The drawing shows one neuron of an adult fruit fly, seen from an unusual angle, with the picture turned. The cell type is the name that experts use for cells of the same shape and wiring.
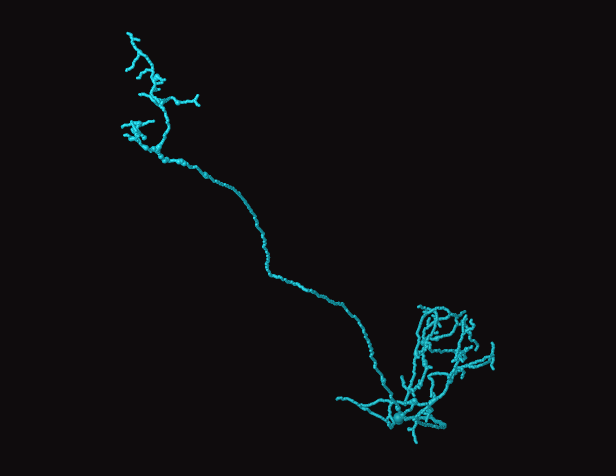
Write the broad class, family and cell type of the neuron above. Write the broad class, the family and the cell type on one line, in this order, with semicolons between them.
central-brain intrinsic neuron; hemilineage LHl4_posterior; PLP108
